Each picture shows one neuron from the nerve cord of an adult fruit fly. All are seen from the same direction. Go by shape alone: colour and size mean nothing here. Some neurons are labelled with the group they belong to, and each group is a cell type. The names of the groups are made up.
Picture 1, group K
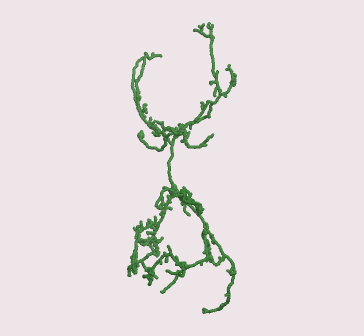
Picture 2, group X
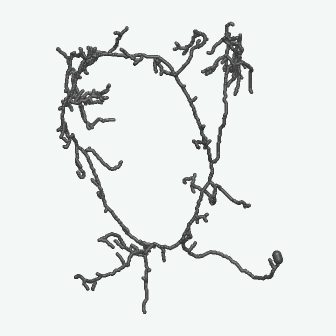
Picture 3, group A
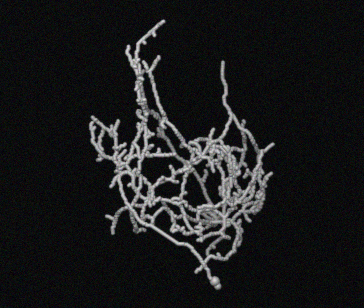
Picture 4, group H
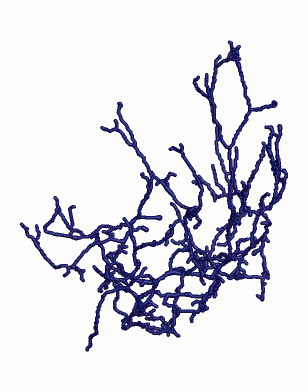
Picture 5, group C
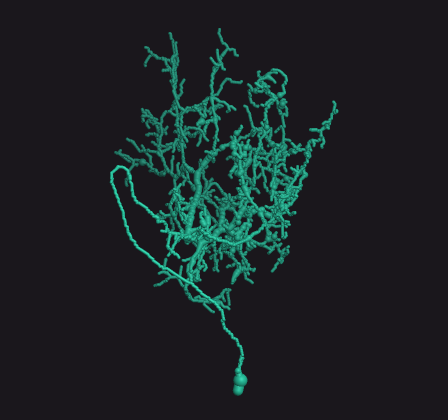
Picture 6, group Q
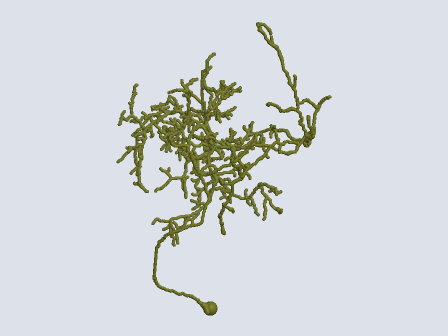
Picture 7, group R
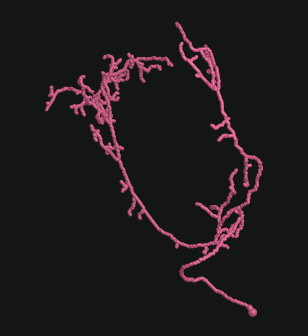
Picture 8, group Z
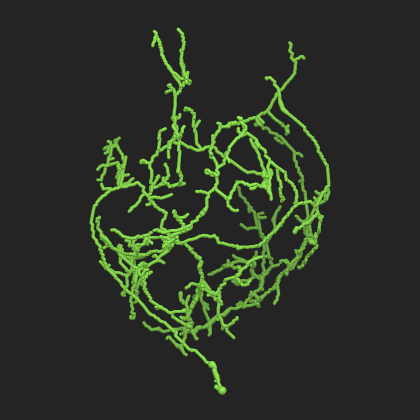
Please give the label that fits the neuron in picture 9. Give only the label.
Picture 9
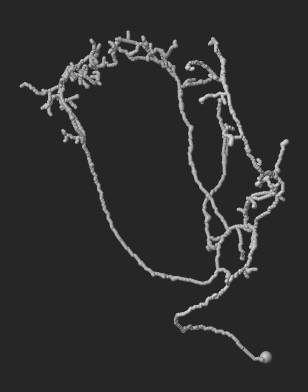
group R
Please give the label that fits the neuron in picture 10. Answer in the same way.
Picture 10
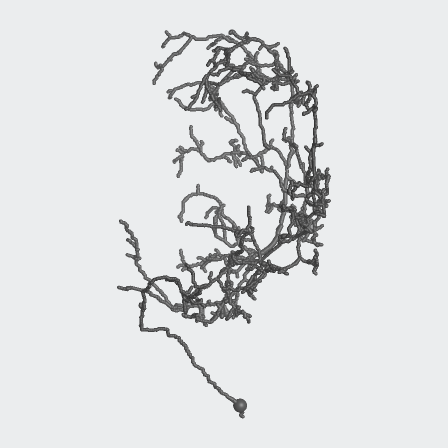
group H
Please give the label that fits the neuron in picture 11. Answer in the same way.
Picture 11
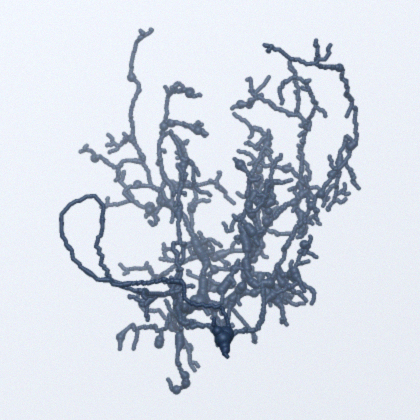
group C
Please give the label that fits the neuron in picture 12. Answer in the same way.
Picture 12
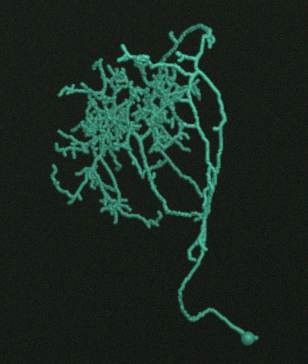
group Q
